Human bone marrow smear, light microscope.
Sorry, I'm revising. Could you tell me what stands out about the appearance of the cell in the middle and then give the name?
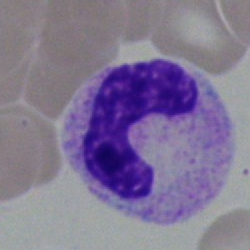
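Start with the edge of the cell: its outline is round and smooth. Now follow the nucleus, which is bent into a C-shape with its open side facing right. Notice how dark purple the chromatin is, and how coarsely it clumps. Search the nucleus as long as you like, and you will find no nucleoli in it. What you are looking at is a band neutrophil.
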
